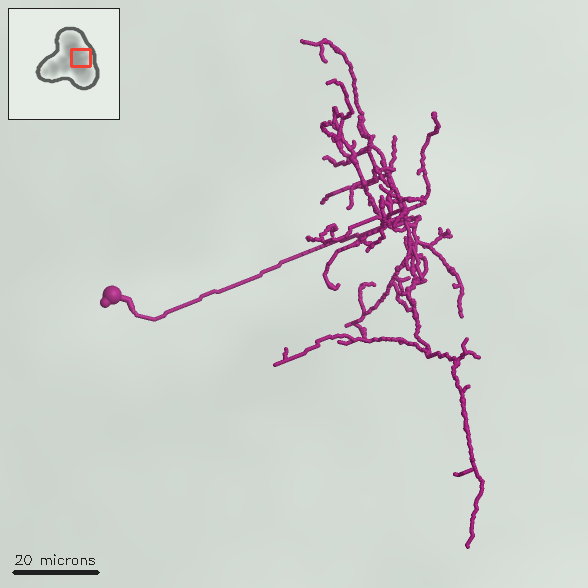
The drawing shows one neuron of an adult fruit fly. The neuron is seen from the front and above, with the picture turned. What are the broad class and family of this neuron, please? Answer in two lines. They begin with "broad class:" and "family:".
broad class: central-brain intrinsic neuron
family: hemilineage LB0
